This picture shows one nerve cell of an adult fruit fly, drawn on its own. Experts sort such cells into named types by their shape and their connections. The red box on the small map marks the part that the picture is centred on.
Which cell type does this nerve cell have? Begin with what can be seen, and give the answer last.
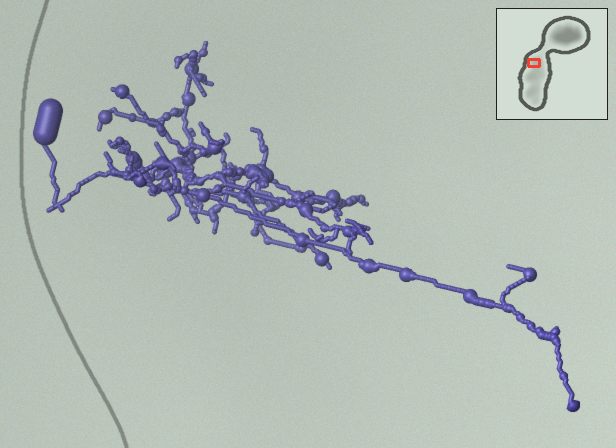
The picture shows dozens of branch ends. In this view it is wider than it is tall. Its broad class is nerve-cord intrinsic neuron. Its cell type is IN01B082.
